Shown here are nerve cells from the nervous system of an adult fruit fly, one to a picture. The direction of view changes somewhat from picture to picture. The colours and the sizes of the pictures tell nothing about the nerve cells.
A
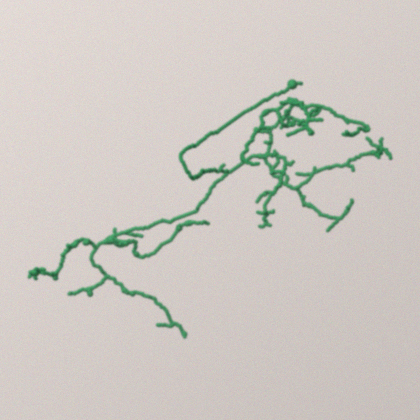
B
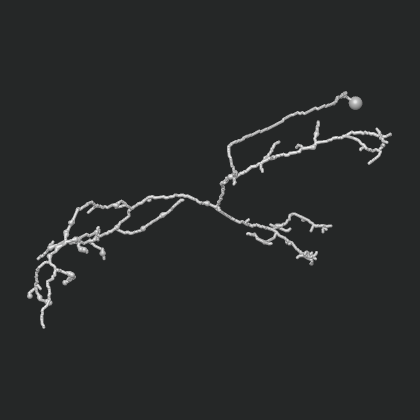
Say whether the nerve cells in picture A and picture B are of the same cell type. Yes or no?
no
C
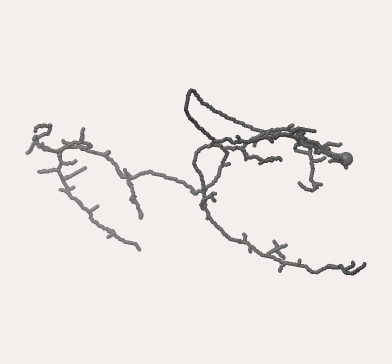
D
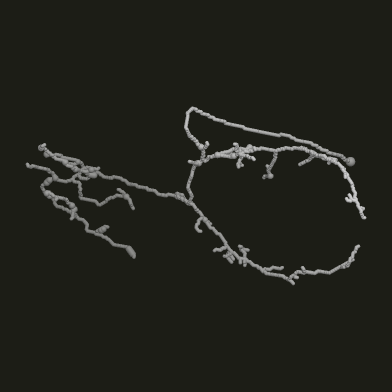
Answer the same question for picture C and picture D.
yes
